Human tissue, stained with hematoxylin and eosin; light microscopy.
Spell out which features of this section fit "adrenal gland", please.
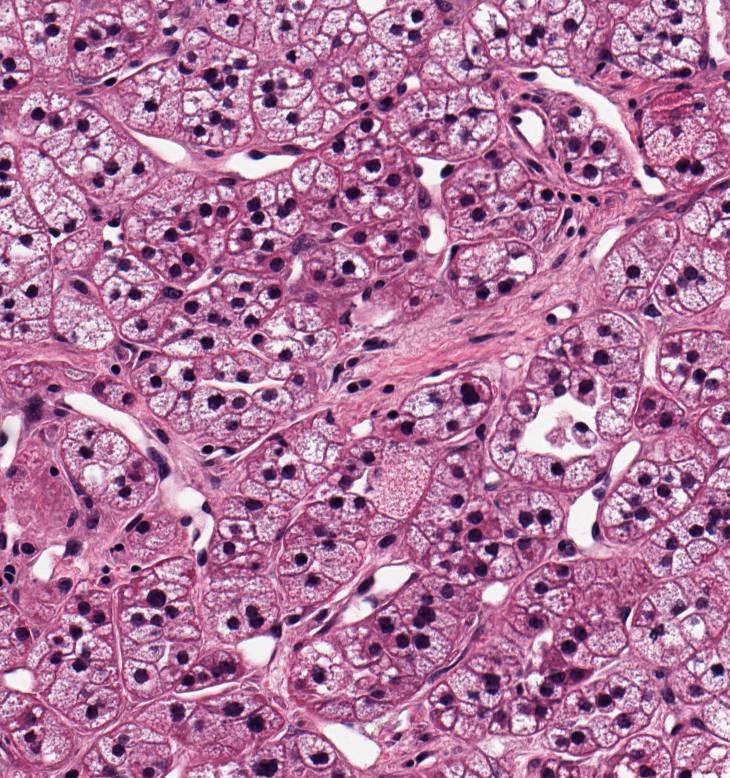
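First, arrangement: throughout the field the cells sit in small rounded nests, each outlined by a thin pink septum. Second, the cells: their cytoplasm is abundant, pale and finely vacuolated.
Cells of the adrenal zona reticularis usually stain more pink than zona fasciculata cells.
These pale cells therefore do not go with the pinker zona reticularis. Third, vessels: thin-walled, slit-like channels with mostly empty lumens lie within the septa between the nests. Fourth, stroma: a band of pink fibrous tissue with spindle-shaped nuclei runs obliquely from the upper right toward the centre. The section is of the adrenal gland.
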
